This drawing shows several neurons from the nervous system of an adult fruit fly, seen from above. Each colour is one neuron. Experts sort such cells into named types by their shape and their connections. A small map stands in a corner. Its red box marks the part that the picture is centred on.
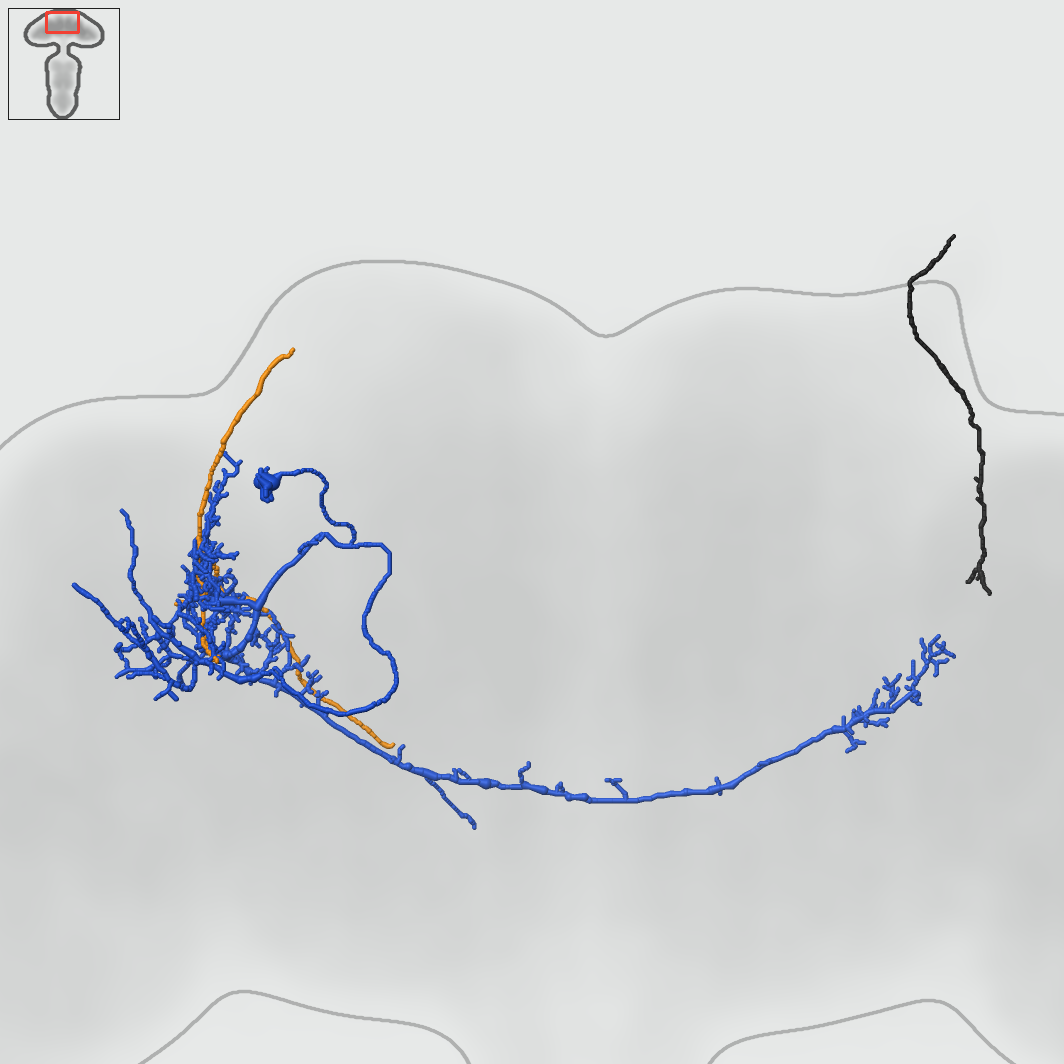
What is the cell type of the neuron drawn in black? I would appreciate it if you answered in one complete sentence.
This neuron is given the cell type JO-A1.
